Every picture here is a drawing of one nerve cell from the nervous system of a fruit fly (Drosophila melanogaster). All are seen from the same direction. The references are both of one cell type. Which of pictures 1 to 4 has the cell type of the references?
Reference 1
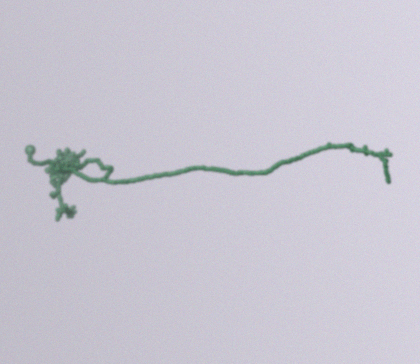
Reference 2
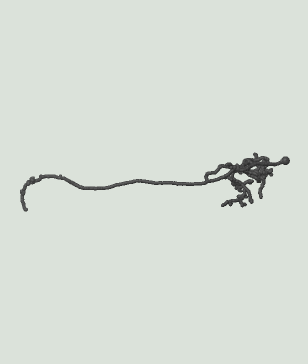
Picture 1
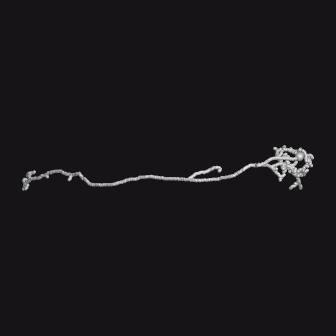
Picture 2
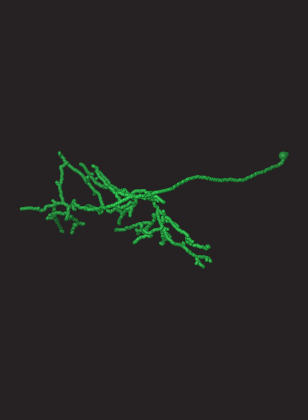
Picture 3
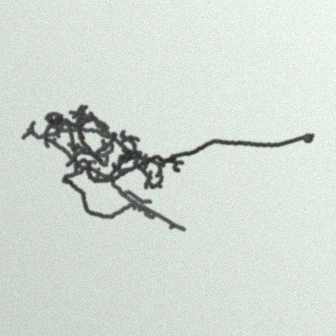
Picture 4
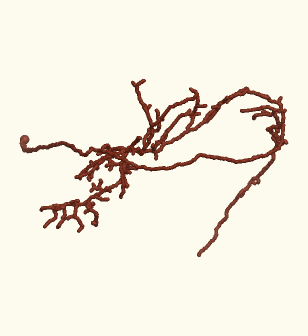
Picture 1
